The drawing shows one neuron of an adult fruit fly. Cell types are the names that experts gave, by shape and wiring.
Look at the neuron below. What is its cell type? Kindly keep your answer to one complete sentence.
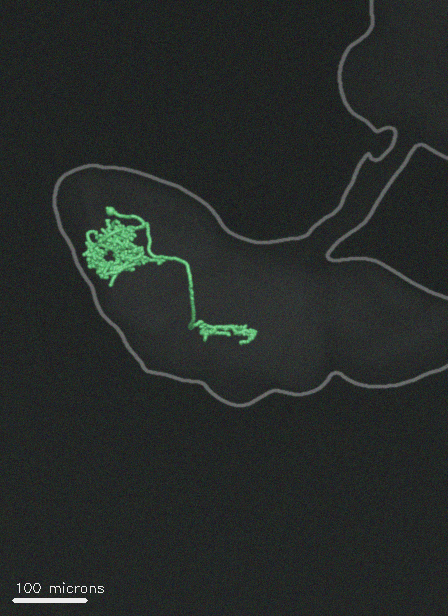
The cell type LHPV6j1 includes this neuron.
